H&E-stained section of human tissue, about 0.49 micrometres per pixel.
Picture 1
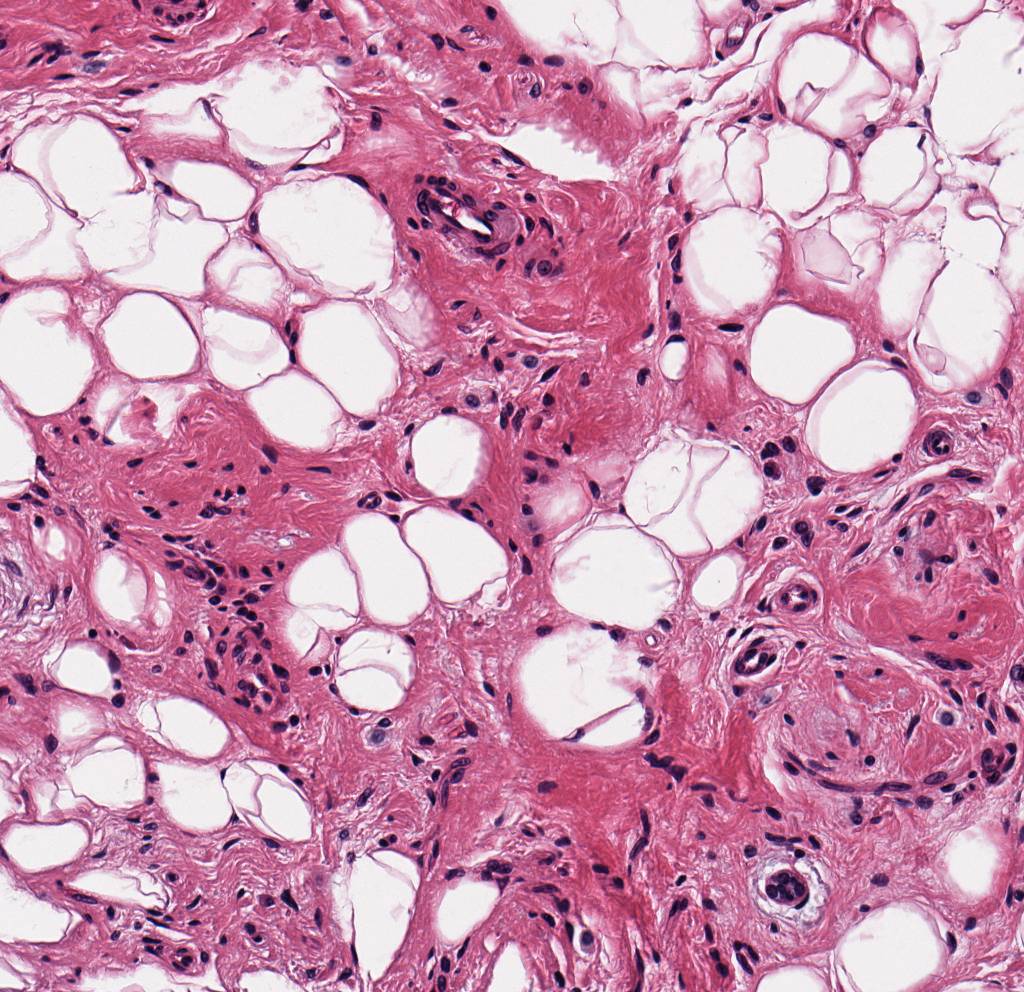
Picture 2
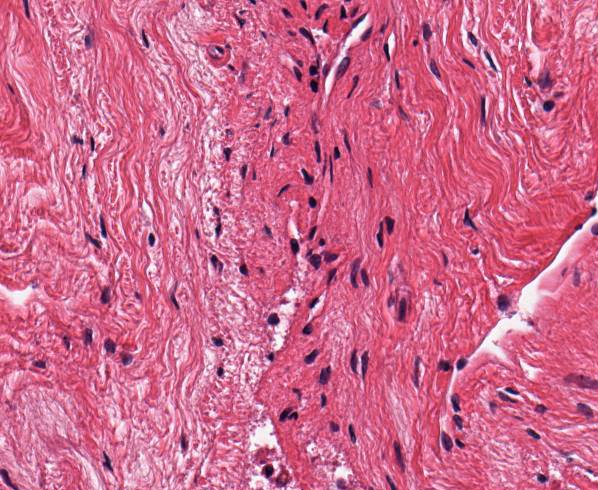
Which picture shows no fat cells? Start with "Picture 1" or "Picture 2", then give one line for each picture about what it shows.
Picture 2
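What picture 1 shows: Groups of adipocytes are scattered throughout the field, separated by bands of pink fibrous stroma.
What picture 2 shows: No fat cells are seen in the field.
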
